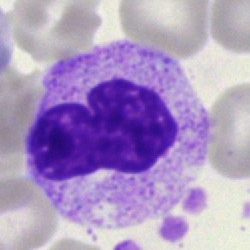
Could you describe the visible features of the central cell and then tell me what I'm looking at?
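Outline roughly round, edge slightly uneven. Nucleus stretching across the cell from left to right. Chromatin dark purple and clumped, with paler patches. Cytoplasm pale lilac. Band neutrophil.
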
